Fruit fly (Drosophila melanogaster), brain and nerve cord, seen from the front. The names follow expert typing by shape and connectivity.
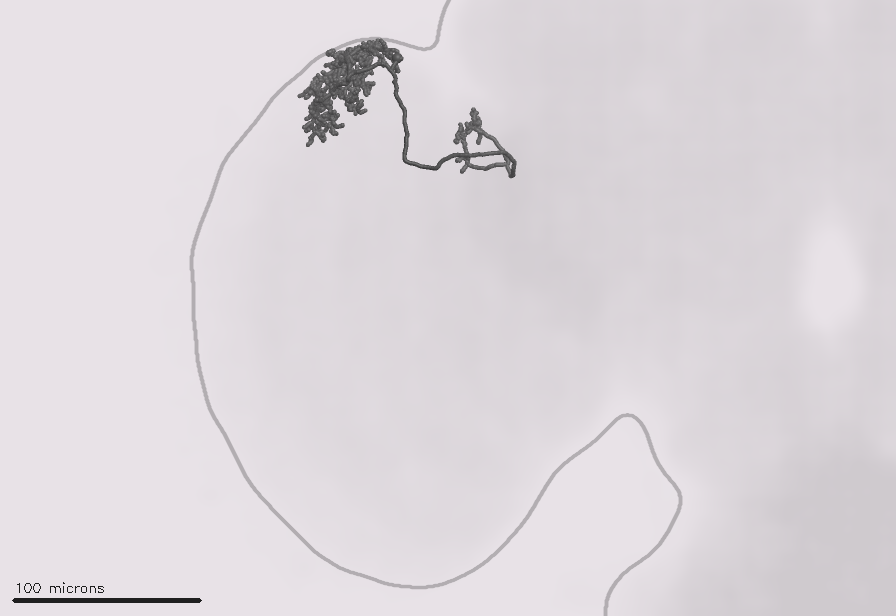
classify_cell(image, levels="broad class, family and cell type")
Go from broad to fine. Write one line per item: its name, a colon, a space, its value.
broad class: optic-lobe intrinsic neuron
family: MeLo
cell type: MeLo2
